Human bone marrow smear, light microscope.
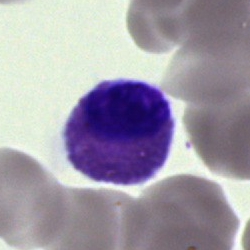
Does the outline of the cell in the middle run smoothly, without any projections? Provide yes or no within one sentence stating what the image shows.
Yes, along its outline the cell is smooth, with no projections.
